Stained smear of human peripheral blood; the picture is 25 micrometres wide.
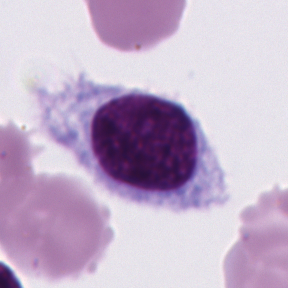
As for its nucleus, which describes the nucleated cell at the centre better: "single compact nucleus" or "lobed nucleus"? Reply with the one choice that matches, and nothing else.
Single compact nucleus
